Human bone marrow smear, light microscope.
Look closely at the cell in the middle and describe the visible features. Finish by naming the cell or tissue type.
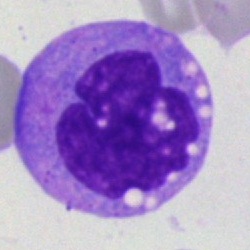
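First, the outline is round and smooth, and the surface bears no projections. Next, a moderate rim of pale lilac-grey cytoplasm encircles the nucleus. Then, several small, round, clear vacuoles sit mostly along the cytoplasm's right and lower edge. Finally, the cell is a monocyte.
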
